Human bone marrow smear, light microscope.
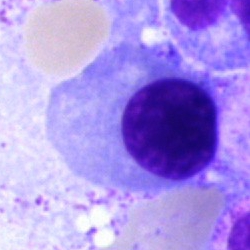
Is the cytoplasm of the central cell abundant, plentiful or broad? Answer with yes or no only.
Yes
